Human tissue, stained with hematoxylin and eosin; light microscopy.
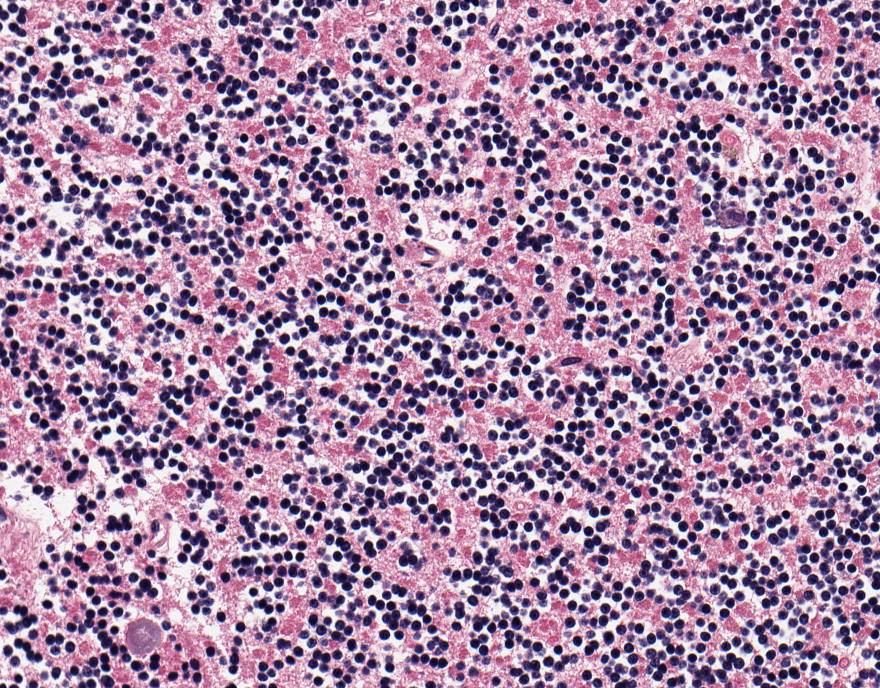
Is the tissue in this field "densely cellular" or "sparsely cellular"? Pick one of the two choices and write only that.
Densely cellular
